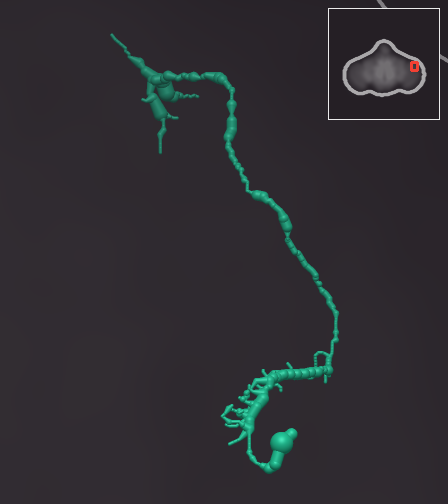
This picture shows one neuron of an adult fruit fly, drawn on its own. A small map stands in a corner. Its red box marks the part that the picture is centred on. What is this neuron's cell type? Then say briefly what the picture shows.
It is of cell type L3. This is an optic-lobe intrinsic neuron. In this view it is taller than it is wide.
